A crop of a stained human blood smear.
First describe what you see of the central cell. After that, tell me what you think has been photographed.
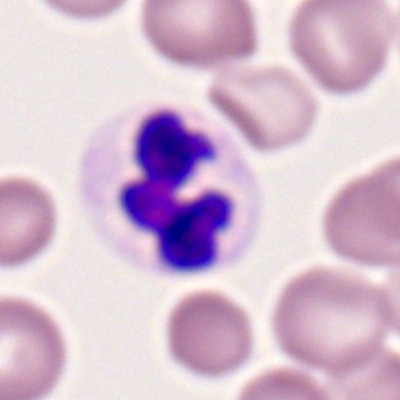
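Three lobes make up the nucleus, stacked from the top of the cell to the bottom. Plentiful pale pinkish-lilac cytoplasm surrounds it. This is a segmented neutrophil.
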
